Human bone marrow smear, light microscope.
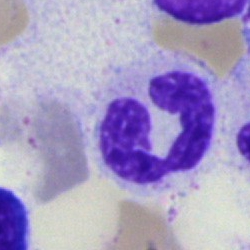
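Segmented neutrophil, in the middle of a stained human bone marrow smear. Chromatin: dark purple and clumped, with small paler patches scattered through it. Cytoplasm: pale lilac, filling the space inside the curve of the nucleus and holding fine, faint lilac granules. Outline: roughly round.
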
